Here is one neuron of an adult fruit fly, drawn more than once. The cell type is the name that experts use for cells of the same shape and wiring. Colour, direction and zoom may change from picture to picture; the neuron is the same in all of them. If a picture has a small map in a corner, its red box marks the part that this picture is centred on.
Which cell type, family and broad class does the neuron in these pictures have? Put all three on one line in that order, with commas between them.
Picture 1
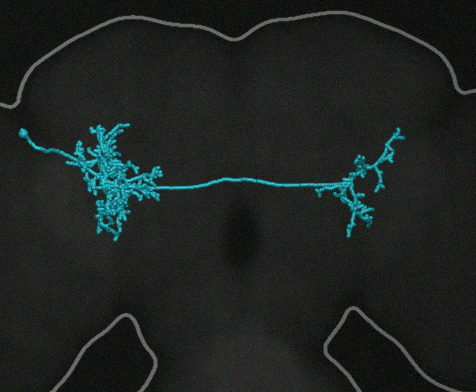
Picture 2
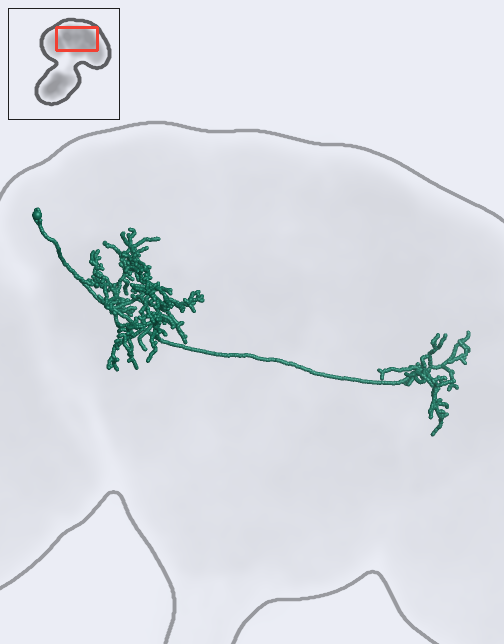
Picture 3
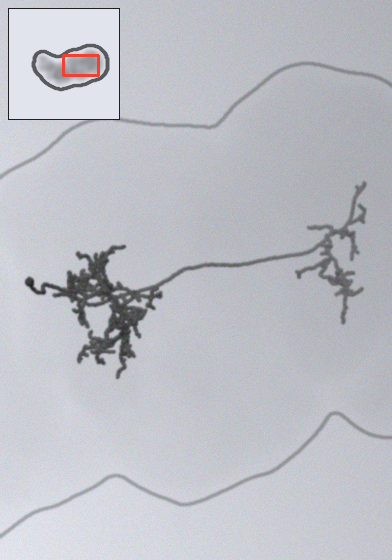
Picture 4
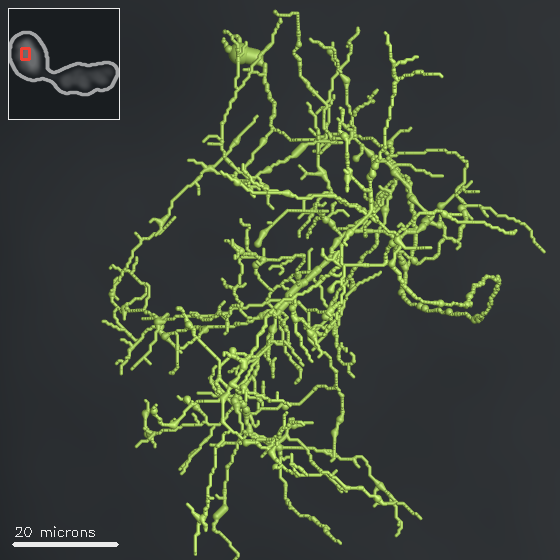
CB1883, hemilineage VLPl2_posterior, central-brain intrinsic neuron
